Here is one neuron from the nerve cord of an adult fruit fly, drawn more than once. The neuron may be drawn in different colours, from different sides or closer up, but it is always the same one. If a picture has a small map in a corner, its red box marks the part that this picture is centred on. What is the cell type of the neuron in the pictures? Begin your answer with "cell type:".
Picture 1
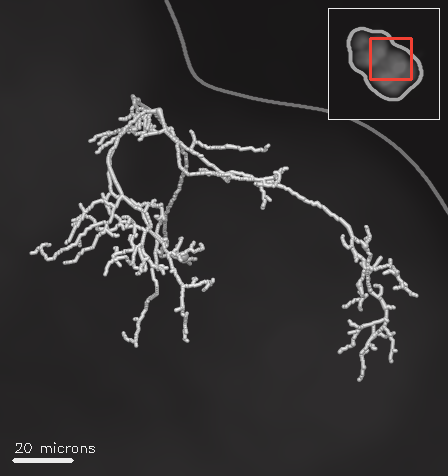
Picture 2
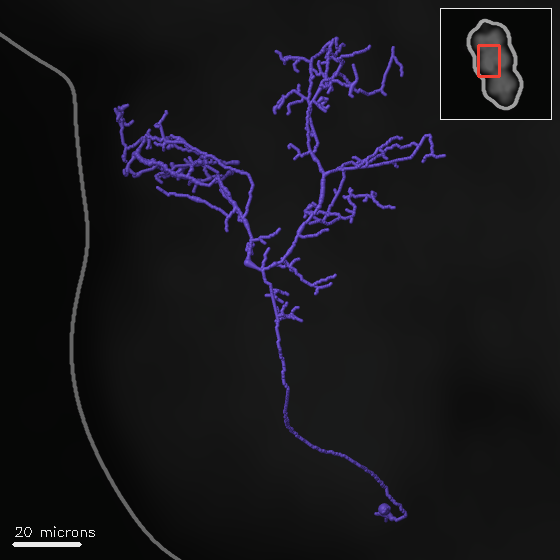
cell type: IN03B071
